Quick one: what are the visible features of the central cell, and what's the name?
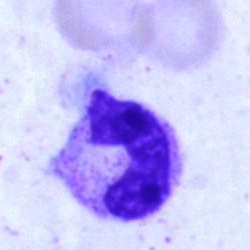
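Curved nucleus, its hollow opening toward the left side. Chromatin dark purple, coarsely clumped. Outline irregular and somewhat angular, not smoothly round. A band neutrophil.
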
